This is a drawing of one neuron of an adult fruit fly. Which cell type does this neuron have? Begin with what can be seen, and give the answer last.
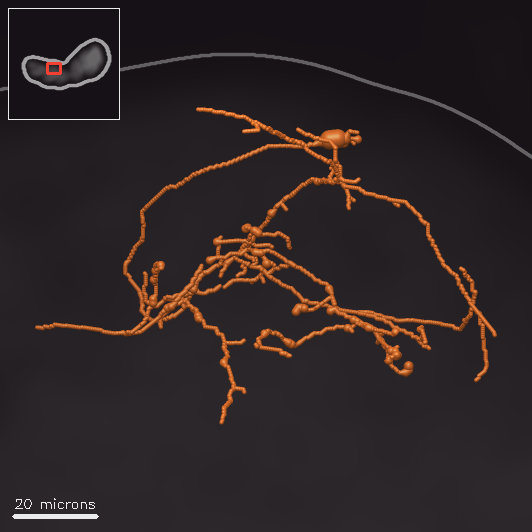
From left to right in the picture it spans about 110 microns. The picture shows dozens of branch ends. Its broad class is nerve-cord intrinsic neuron. Its cell type is IN11B020.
